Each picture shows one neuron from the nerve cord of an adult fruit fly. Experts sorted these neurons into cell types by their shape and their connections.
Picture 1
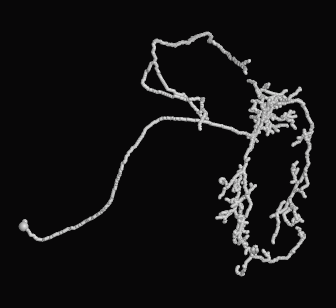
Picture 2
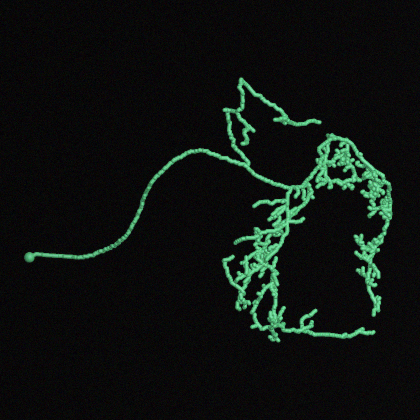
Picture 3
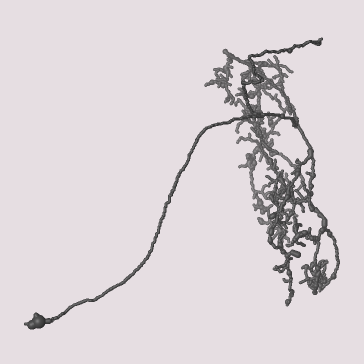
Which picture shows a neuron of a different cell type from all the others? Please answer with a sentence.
Picture 1 is the odd one out.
